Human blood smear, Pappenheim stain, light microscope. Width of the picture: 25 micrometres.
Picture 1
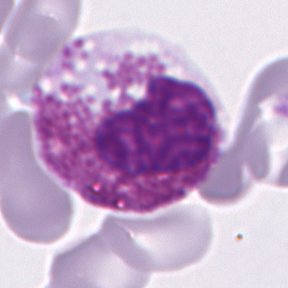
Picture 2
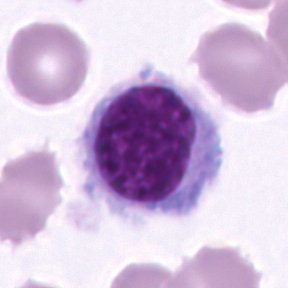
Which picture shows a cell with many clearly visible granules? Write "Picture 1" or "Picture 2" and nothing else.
Picture 1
